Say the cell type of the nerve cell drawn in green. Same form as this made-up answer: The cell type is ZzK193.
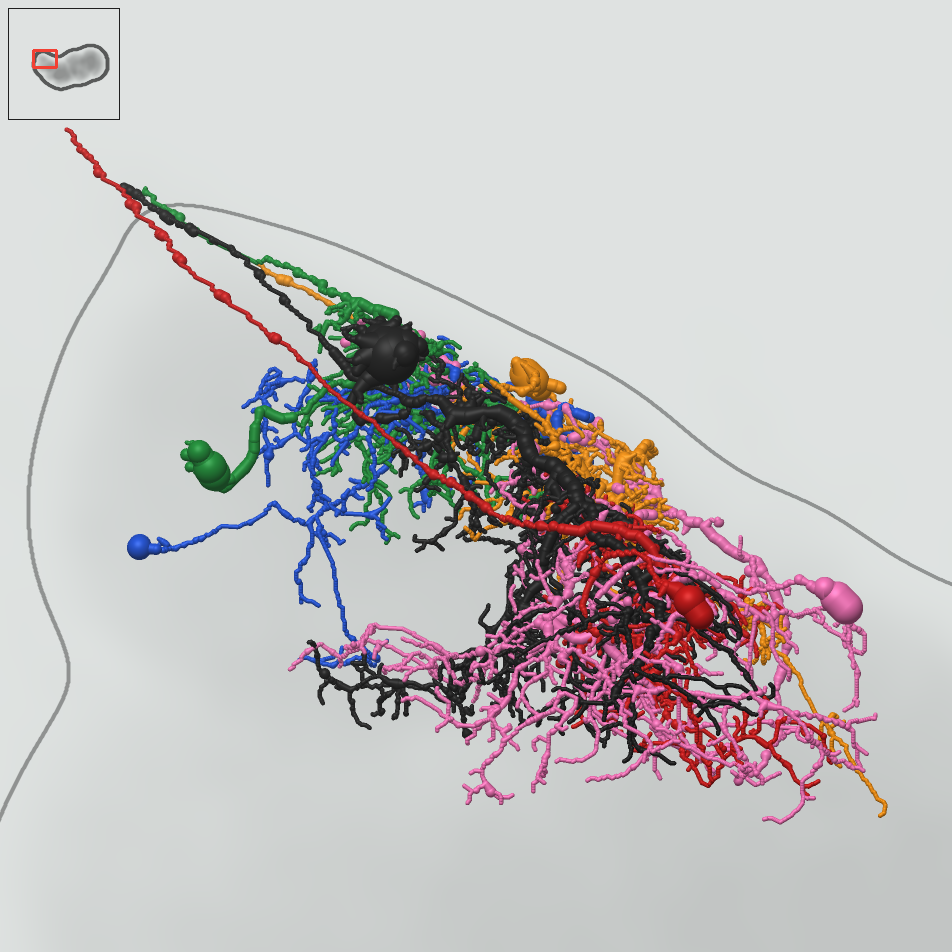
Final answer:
The cell type is MNad05.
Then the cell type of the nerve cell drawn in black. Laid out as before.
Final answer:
The cell type is MNad14.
